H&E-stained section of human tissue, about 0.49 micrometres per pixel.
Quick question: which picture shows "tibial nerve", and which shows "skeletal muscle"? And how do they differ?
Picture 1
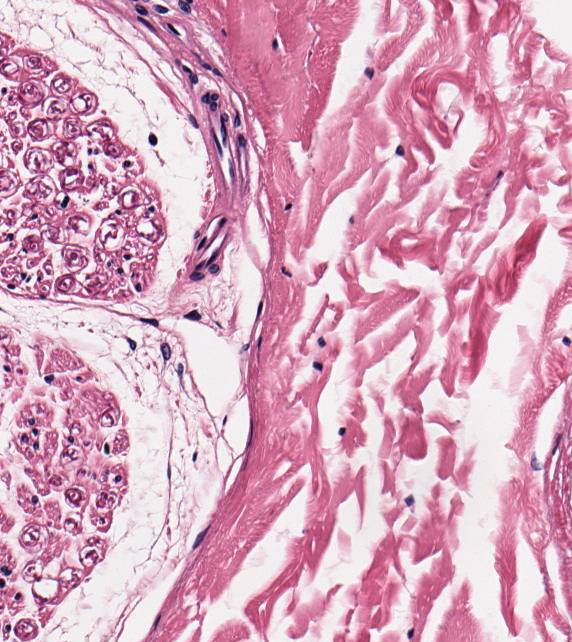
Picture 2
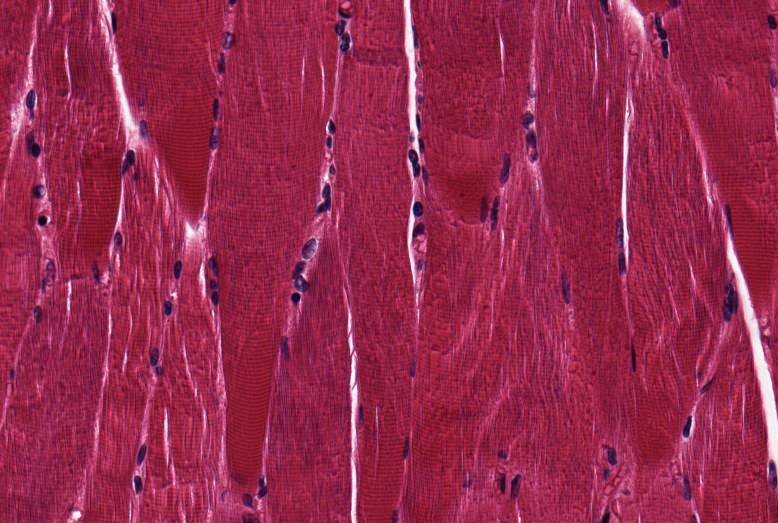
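Picture 1 shows tibial nerve; picture 2 shows skeletal muscle. In picture 1, two rounded fascicles cut in cross-section lie one above the other on the left, packed with round fibre profiles, each a central pink axon within a pale ring, with sparse small dark nuclei among them. The collagen bundles on the right hold few small dark nuclei. In picture 2, long parallel fibres with deep pink-red cytoplasm fill the field from top to bottom. Their nuclei, dark purple and elongated along the fibres, lie at the fibre edges, on the boundaries between neighbours.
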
